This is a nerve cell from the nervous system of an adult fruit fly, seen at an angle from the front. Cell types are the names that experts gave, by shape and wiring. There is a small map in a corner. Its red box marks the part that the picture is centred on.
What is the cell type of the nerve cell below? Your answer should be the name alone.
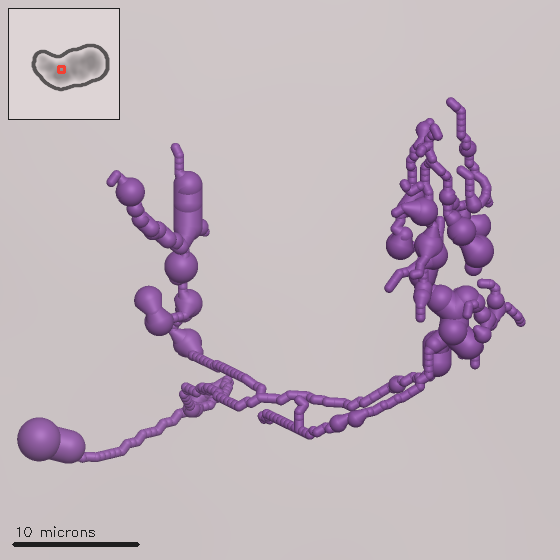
T5d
